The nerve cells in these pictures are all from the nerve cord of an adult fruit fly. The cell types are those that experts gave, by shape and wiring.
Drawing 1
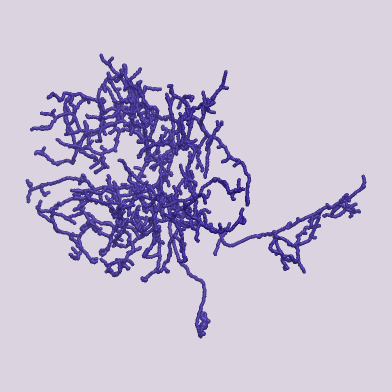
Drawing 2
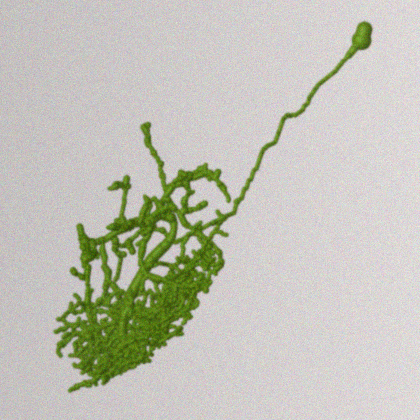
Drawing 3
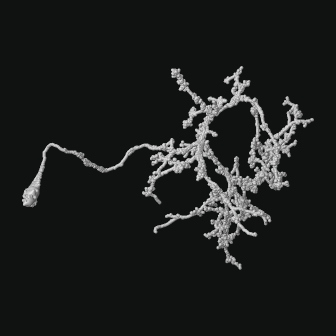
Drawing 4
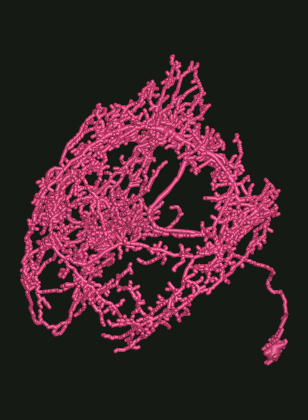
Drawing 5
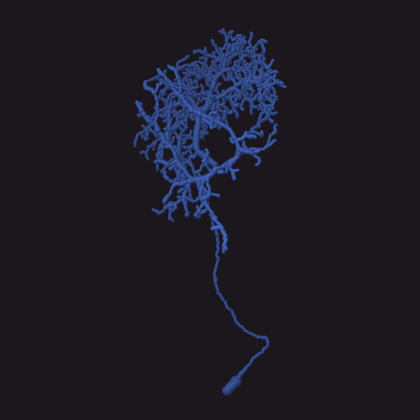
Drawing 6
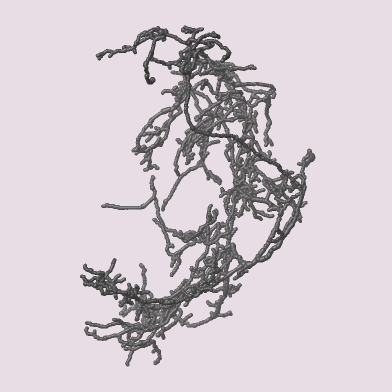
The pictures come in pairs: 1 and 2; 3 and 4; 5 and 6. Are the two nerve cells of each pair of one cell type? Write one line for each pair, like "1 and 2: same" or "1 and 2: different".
1 and 2: different
3 and 4: different
5 and 6: different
